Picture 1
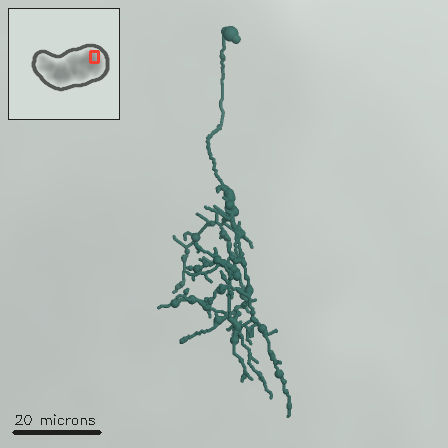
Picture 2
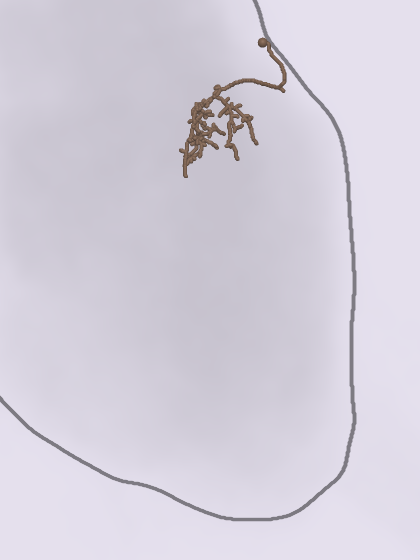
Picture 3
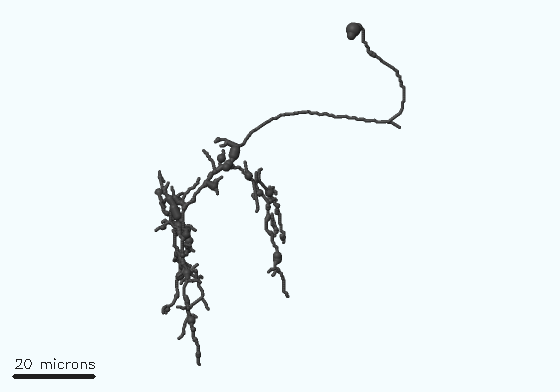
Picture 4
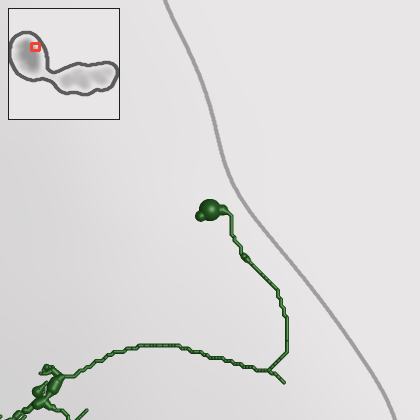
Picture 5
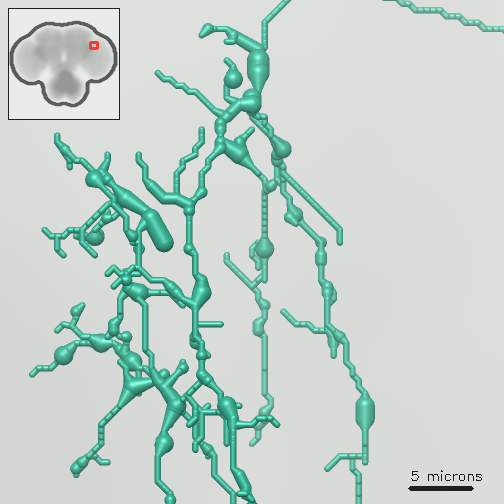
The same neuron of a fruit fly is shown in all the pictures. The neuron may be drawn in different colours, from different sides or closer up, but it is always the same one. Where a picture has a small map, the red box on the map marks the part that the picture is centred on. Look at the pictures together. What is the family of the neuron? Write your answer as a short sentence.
The family is LPi.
